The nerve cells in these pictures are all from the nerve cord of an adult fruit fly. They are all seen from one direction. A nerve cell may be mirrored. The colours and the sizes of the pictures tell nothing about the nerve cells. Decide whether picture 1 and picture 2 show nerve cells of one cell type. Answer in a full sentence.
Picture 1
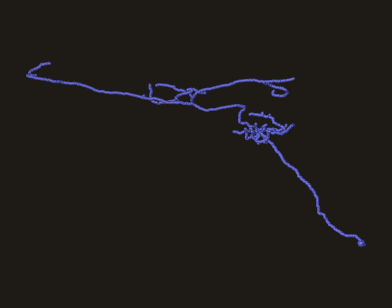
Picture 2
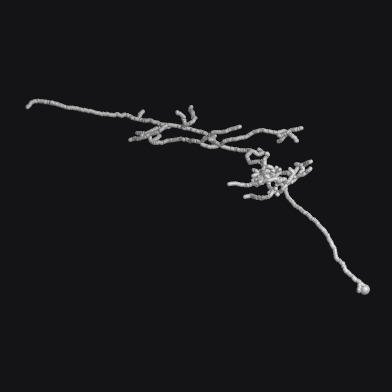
They are of the same cell type.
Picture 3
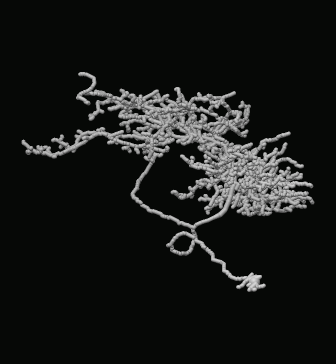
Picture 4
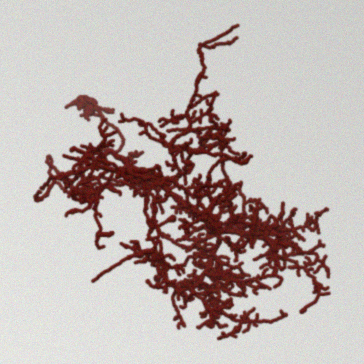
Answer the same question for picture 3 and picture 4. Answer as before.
They are of the same cell type.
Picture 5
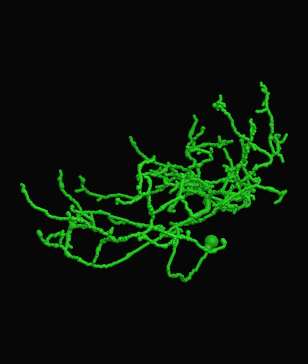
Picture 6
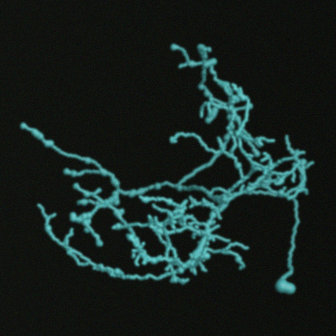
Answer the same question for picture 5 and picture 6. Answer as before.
They are of the same cell type.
